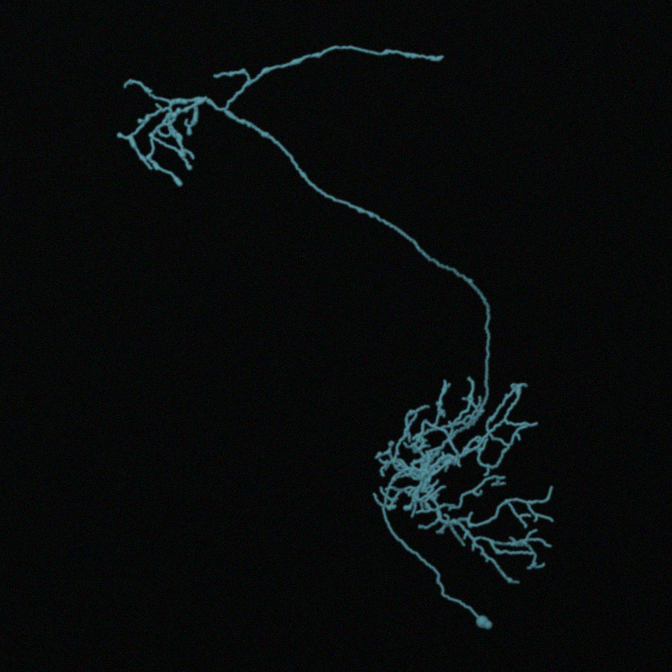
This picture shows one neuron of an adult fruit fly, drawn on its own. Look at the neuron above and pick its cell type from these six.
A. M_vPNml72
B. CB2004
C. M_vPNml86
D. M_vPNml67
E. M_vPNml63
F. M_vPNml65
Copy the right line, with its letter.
F. M_vPNml65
